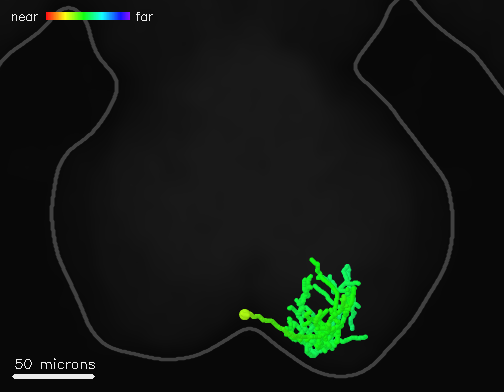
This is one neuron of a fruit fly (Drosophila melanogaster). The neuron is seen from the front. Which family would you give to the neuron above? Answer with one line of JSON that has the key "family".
{"family": "hemilineage 13B"}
